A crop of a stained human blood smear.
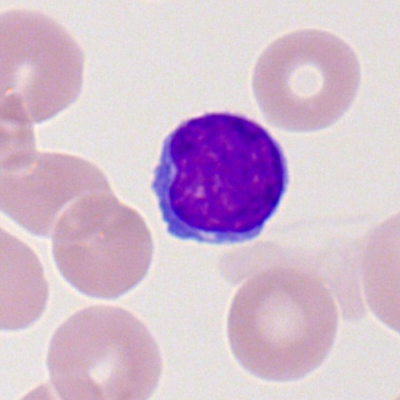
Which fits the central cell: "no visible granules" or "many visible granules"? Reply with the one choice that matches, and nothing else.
No visible granules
